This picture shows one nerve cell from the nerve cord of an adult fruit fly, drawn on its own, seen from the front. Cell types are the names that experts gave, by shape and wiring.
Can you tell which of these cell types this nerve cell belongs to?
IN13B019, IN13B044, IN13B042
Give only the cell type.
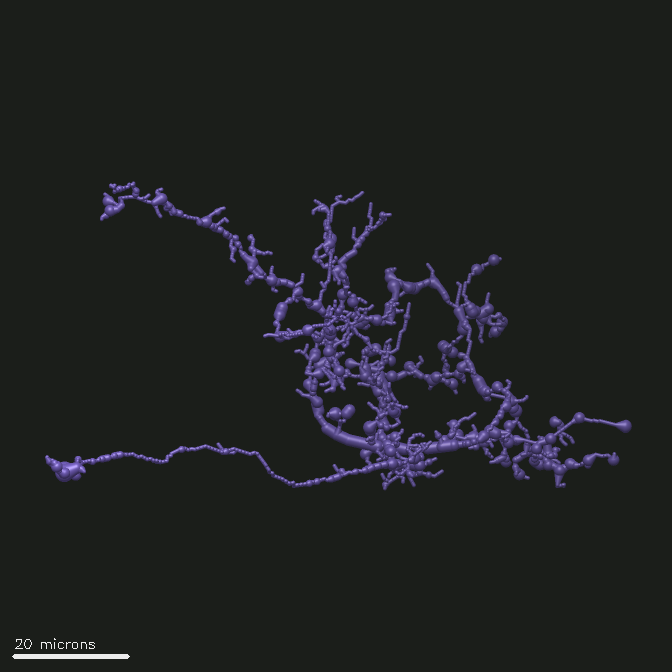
IN13B042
